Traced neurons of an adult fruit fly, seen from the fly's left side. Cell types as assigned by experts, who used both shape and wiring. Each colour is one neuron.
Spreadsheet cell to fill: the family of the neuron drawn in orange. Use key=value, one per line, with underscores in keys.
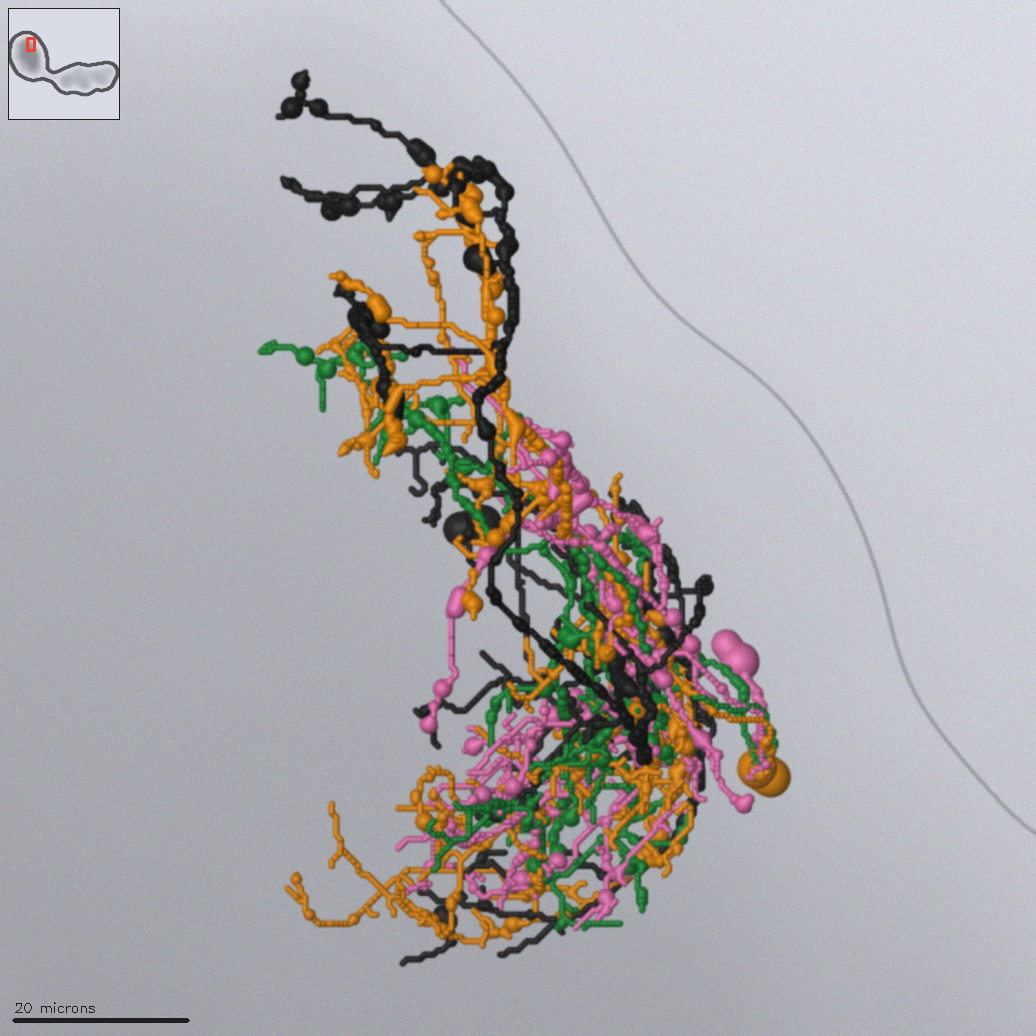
family=hemilineage SLPp&v1_posterior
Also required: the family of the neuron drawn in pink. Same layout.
family=hemilineage SLPp&v1_posterior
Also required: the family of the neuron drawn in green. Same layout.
family=hemilineage SLPp&v1_posterior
